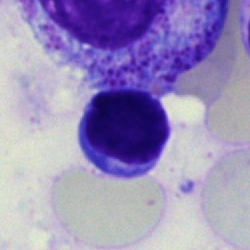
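Lymphocyte, stained human bone marrow smear. The nucleus sits toward the top of the cell, with most of the cytoplasm lying below it. No nucleoli are visible in the nucleus. The cytoplasm is scant, stains deep blue and contains no granules.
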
